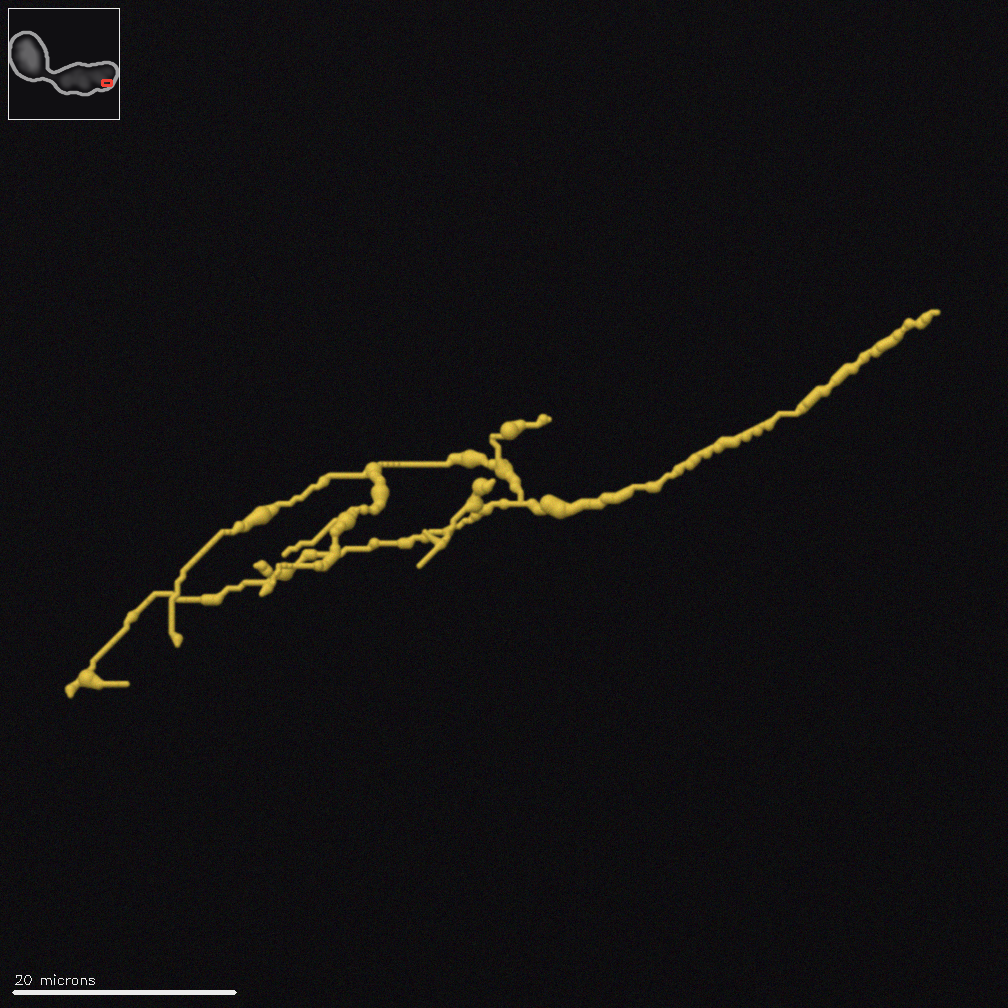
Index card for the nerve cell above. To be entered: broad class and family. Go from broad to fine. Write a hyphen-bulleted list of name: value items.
- broad class: sensory neuron entering the nerve cord
- family: class mechanosensory tactile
